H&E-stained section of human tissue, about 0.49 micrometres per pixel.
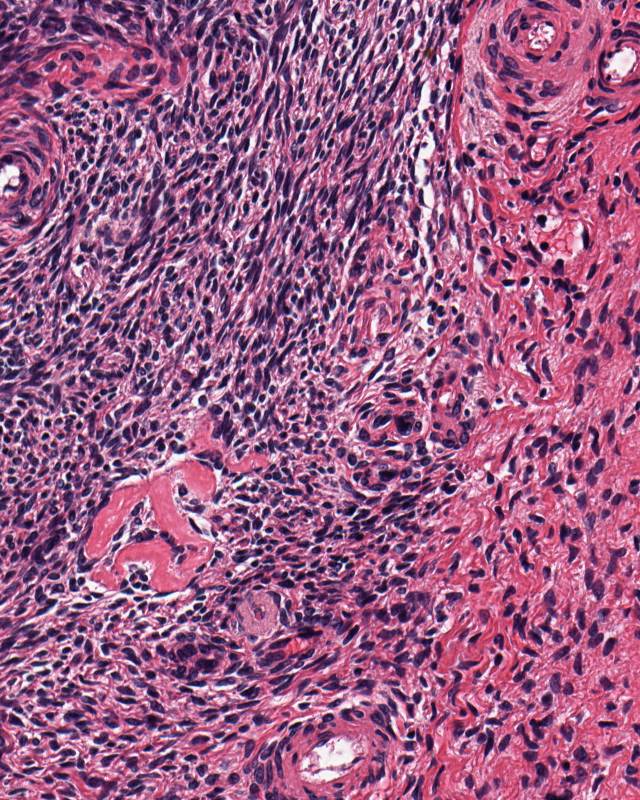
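Ovary, H&E. Left and centre, densely cellular: closely packed cells with dark oval to spindle-shaped nuclei and scant cytoplasm. Right third: more collagenous, with fewer nuclei. Top left, top right and bottom centre: round vessels with thick, concentrically layered walls and small open lumens. Around these vessels: spindle cells and fibres wrapped in concentric whorls.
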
